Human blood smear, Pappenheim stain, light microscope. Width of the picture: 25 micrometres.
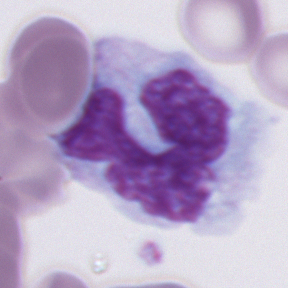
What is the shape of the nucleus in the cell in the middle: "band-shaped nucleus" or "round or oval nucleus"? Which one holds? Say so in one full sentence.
A nucleus drawn out into a curved band, without separate lobes, is seen in this cell.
